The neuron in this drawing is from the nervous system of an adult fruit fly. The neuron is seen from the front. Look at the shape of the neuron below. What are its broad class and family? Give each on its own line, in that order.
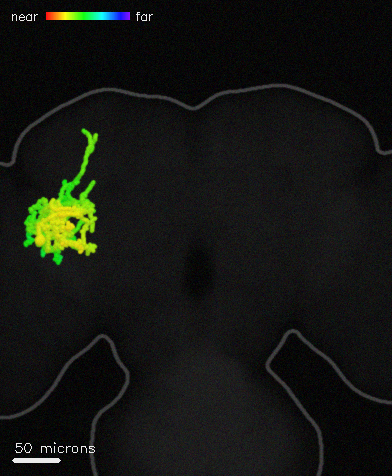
central-brain intrinsic neuron
hemilineage VLPa1_lateral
